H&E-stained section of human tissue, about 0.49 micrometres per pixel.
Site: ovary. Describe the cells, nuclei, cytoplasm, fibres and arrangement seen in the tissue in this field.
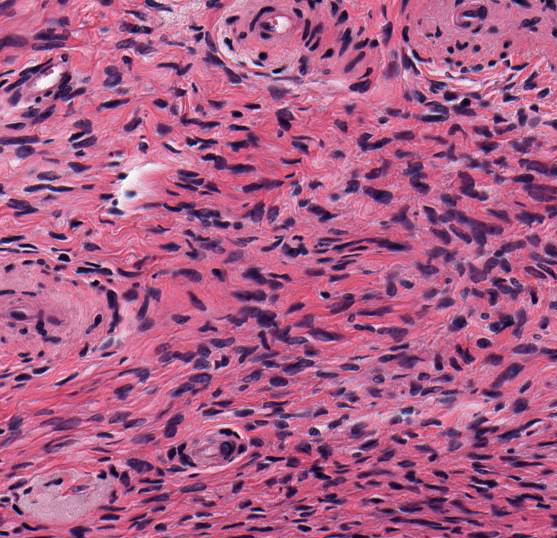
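Spindle cell nuclei are elongated and darkly stained, many with tapered or slightly wavy ends. Cell borders are indistinct, and the pale pink cytoplasm merges with the surrounding stroma. Several rounded profiles, at top centre, top right, the left edge and the bottom, consist of cells wrapped concentrically around a small pale centre. Fat cells are absent from the field.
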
